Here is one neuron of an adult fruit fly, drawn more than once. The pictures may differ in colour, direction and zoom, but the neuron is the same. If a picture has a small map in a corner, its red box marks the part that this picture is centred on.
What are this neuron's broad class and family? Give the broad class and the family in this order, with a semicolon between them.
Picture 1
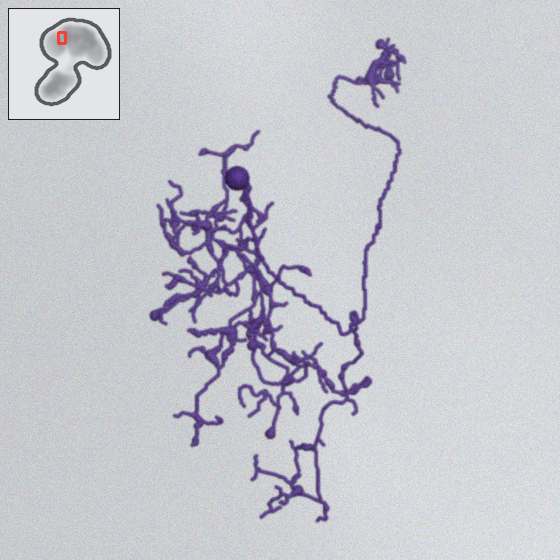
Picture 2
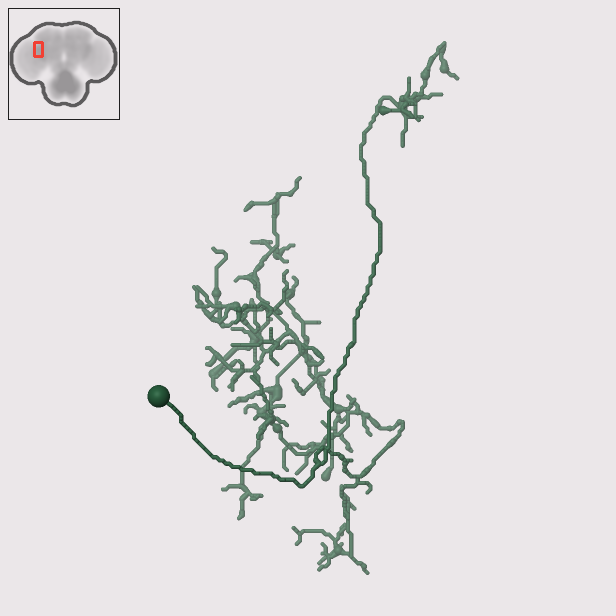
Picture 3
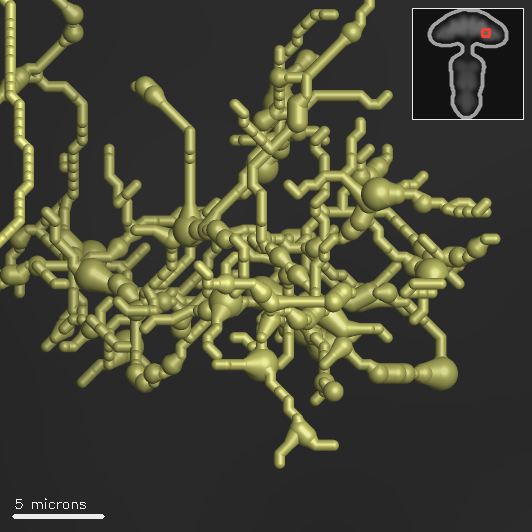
visual projection neuron; LC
